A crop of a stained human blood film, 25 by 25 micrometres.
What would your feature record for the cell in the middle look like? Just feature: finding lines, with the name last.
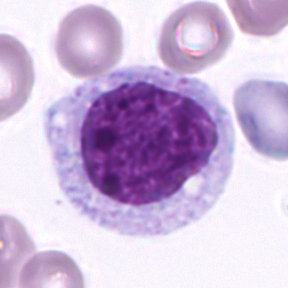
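Size: cell about 16 micrometres across
Nucleus: single rounded oval, no lobes or deep fold, about 11 micrometres across
Nuclear share: about 50% of the cell's area
Chromatin: purple network, a few darker clumps toward the left
Cytoplasm: fine, scattered lilac granules
Vacuole: small, clear, beside the nucleus at its lower right
Name: myelocyte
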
